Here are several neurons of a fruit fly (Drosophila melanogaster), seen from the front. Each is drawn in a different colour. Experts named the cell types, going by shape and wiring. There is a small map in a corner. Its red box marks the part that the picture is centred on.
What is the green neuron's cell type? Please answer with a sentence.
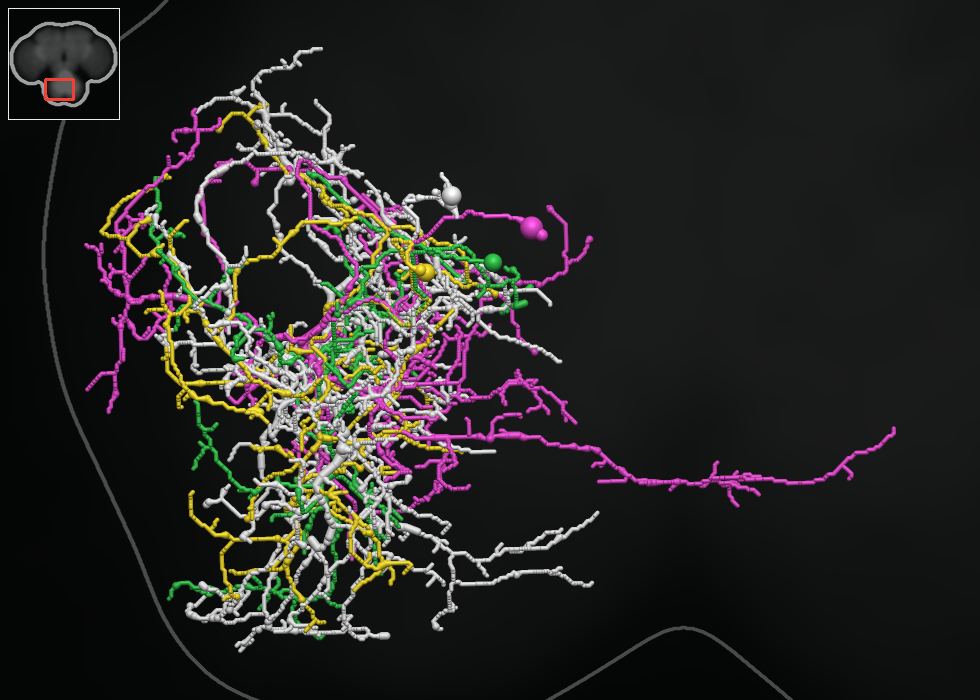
The cell type is IN16B122.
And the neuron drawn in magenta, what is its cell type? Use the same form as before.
The cell type is IN16B080.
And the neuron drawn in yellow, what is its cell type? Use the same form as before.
The cell type is IN16B114.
